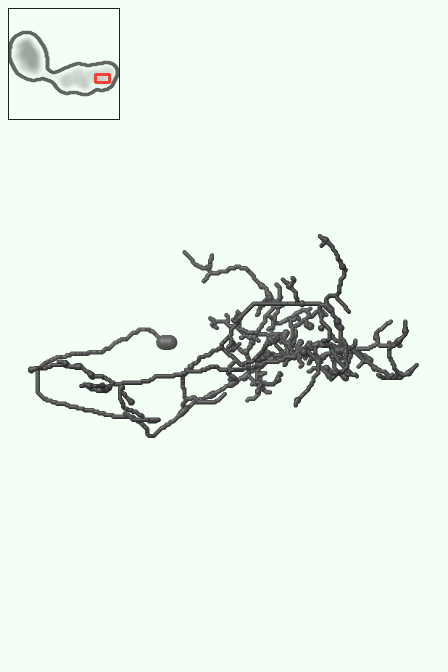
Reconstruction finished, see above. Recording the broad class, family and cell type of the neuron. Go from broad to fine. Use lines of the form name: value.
broad class: nerve-cord intrinsic neuron
family: hemilineage 09A
cell type: IN09A046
